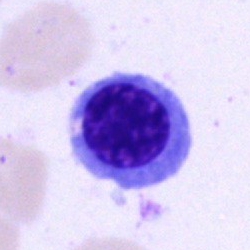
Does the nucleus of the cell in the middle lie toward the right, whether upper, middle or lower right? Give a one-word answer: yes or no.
No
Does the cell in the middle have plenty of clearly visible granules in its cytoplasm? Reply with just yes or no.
No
